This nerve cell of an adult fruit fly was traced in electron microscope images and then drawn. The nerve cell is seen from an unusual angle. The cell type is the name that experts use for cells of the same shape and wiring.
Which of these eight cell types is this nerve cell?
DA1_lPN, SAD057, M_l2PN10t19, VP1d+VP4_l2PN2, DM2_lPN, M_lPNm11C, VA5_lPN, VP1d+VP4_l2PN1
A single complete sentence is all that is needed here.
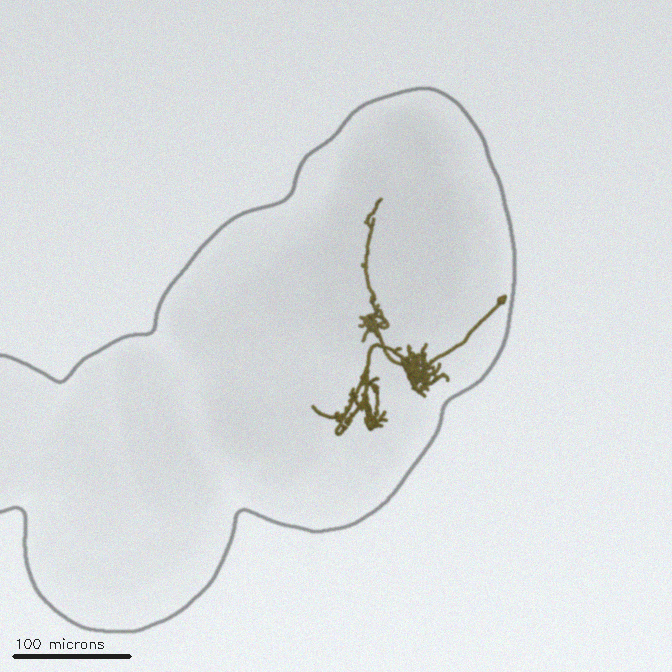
So far as cell type goes, this nerve cell is M_l2PN10t19.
